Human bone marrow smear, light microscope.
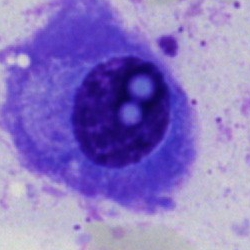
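Plasma cell at the centre of a stained human bone marrow smear. The nucleus lies off-centre, with more cytoplasm on its left side. Its chromatin is dense and dark purple, and it holds two pale blue nucleoli, one above the other. A few small clear vacuoles sit near the upper left edge of the cytoplasm.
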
